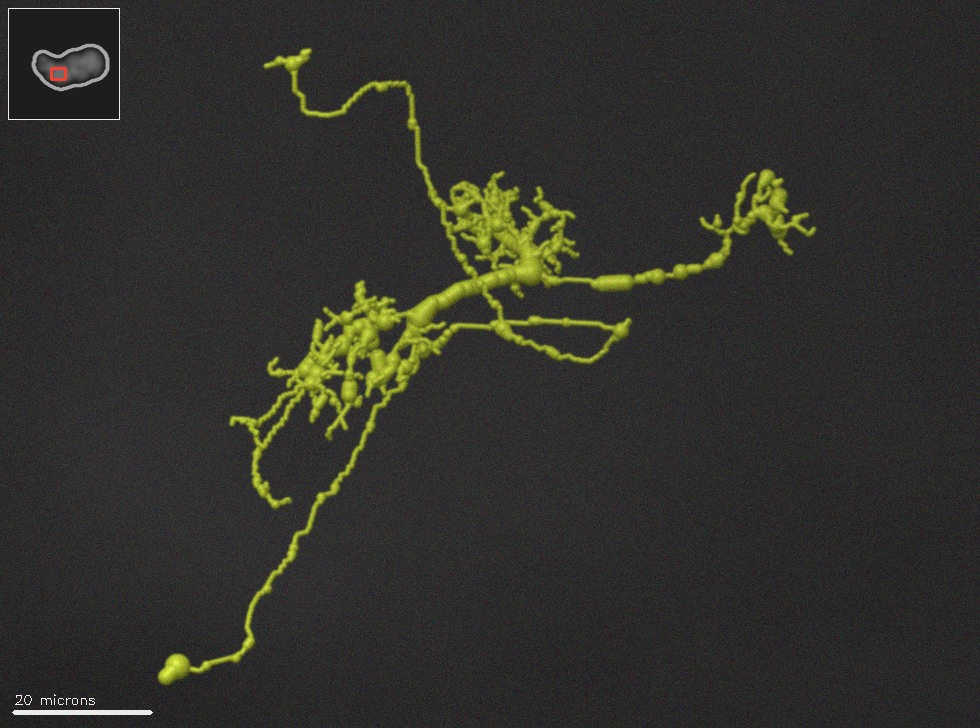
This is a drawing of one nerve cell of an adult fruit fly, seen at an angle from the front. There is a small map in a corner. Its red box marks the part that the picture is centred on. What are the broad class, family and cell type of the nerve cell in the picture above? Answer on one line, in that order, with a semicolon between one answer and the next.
visual projection neuron; TmY; TmY14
